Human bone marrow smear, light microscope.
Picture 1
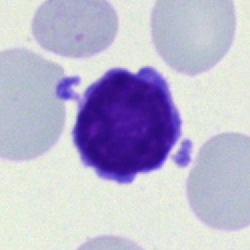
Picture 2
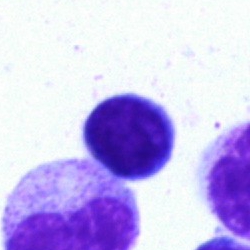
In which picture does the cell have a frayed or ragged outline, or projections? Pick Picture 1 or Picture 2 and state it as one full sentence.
In Picture 1, projections, blebs or tags, or a frayed edge, mark the cell's outline.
